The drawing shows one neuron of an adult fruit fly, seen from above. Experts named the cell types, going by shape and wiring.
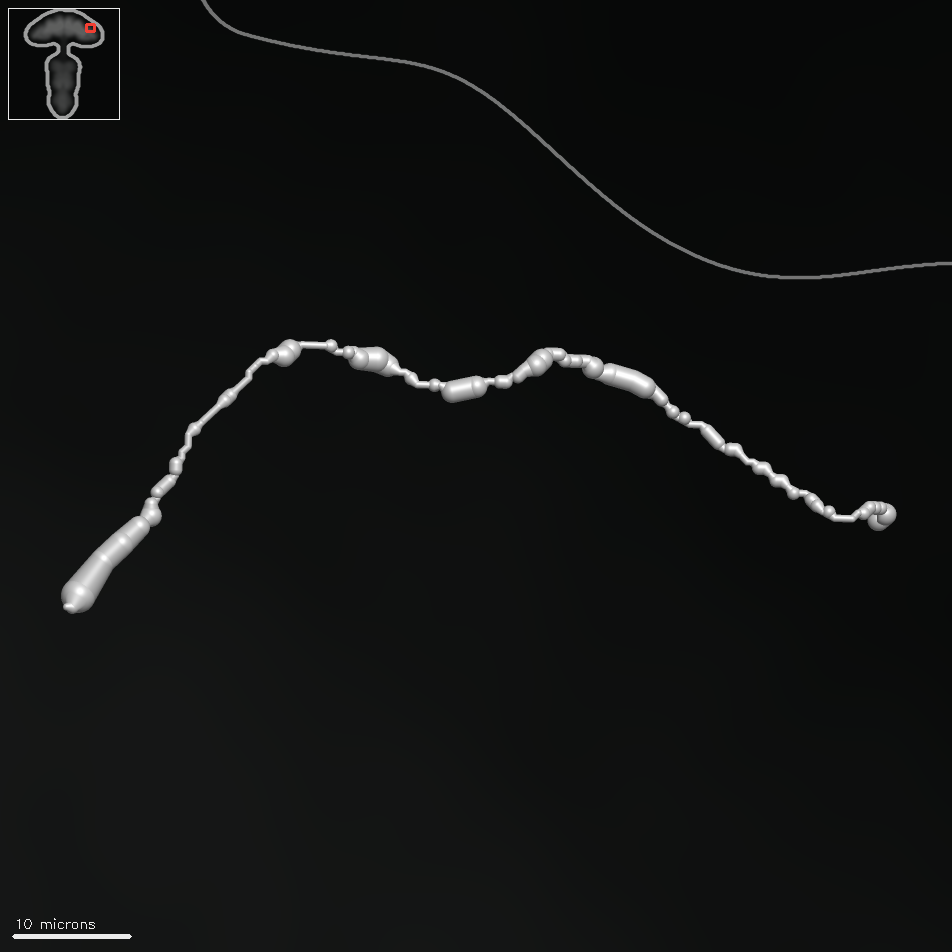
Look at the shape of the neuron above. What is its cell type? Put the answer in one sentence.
The cell type is R7y.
